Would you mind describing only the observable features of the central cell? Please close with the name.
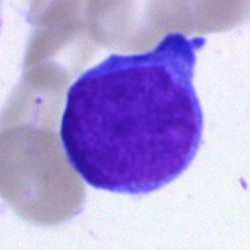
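Chromatin fine, evenly spread. Cytoplasm a thin rim around the nucleus, deep blue. Small blunt cytoplasmic bleb projecting from the upper right edge. Cell: blast.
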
